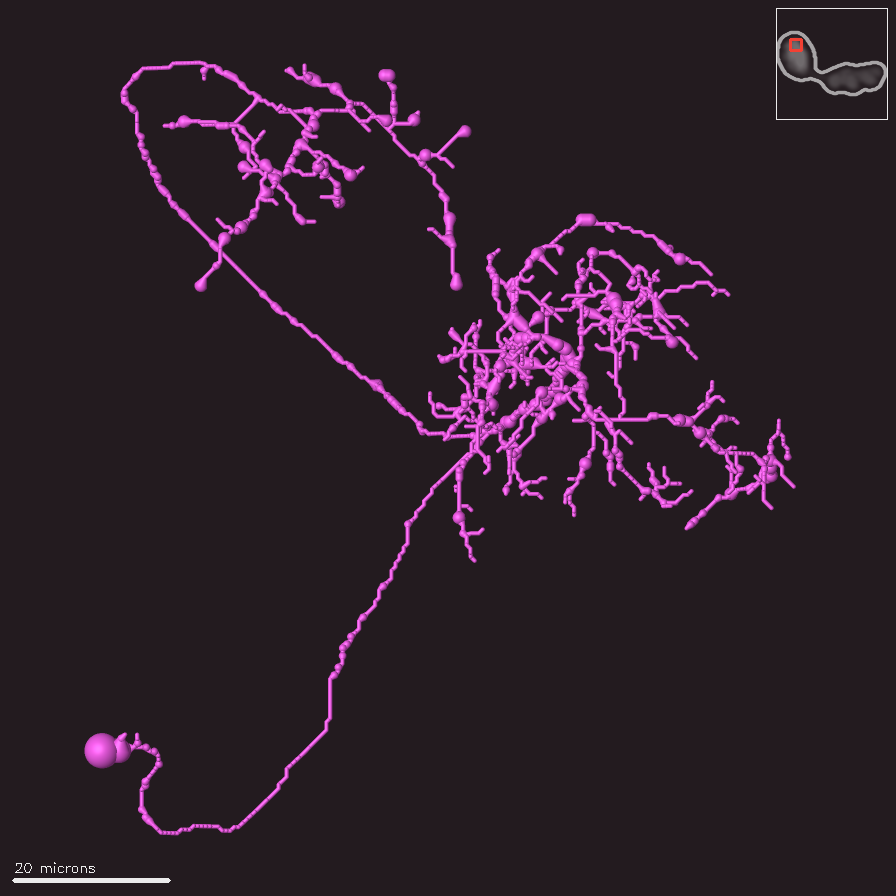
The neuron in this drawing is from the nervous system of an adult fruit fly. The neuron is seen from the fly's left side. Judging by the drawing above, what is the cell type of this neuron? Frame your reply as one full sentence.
The cell type designation of this neuron is CB1570.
